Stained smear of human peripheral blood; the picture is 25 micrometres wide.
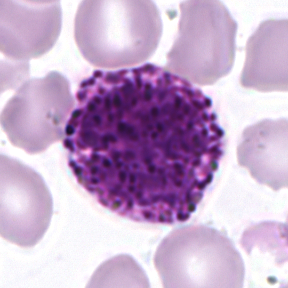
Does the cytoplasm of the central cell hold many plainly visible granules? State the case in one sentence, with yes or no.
Yes, granules are visible in large numbers in its cytoplasm.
